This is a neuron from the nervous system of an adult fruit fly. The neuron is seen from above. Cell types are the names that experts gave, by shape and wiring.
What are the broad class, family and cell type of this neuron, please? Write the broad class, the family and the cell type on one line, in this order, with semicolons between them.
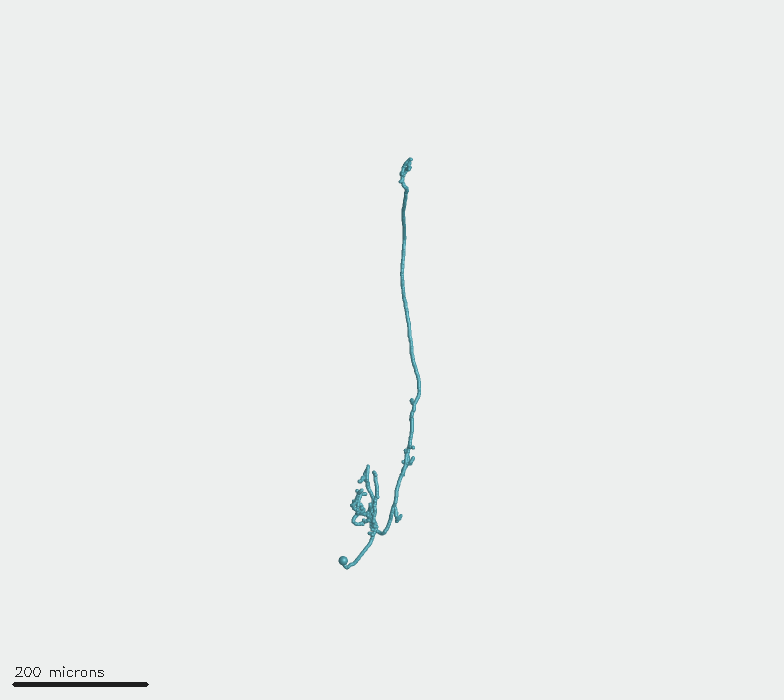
ascending neuron; hemilineage 19B; AN19B104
